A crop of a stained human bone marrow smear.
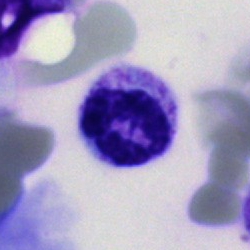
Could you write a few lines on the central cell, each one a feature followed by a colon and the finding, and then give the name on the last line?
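Outline: round and smooth
Chromatin: dark purple, coarsely clumped
Cytoplasm: narrow rim, widest along the top of the cell
Granules: fine, purple, within the cytoplasm
Name: segmented neutrophil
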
